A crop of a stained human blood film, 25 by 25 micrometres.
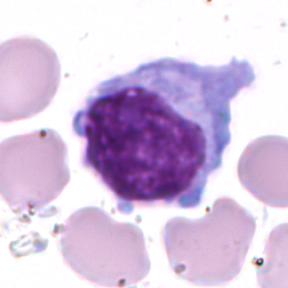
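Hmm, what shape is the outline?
Irregular, I'd say, with a broad projection of cytoplasm reaching toward the upper right.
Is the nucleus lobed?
No, it's a single rounded-oval mass, about 11 by 9 micrometres, with dark purple, coarsely clumped chromatin.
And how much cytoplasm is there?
A wide area beside the nucleus, not just a thin rim.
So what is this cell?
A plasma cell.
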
